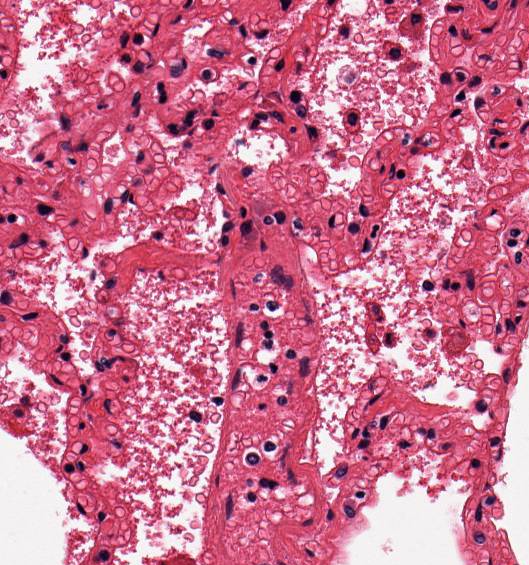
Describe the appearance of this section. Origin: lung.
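Branching pink strands of tissue divide the field into irregular spaces. Their cores consist of bright pink eosinophilic material. Many cells within the strands have round dark nuclei surrounded by clear halos. Along the strands, cells with pale, clear cytoplasm give the strand edges a bubbly outline.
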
